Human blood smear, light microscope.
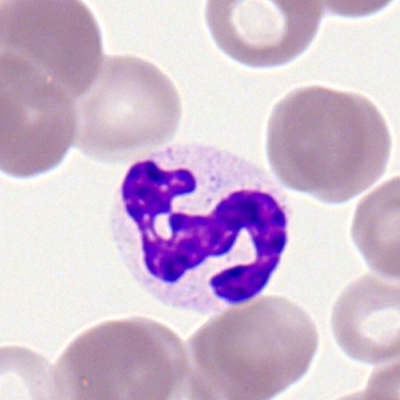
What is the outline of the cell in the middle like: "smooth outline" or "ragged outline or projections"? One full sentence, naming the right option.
The border of this cell is smooth and even.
